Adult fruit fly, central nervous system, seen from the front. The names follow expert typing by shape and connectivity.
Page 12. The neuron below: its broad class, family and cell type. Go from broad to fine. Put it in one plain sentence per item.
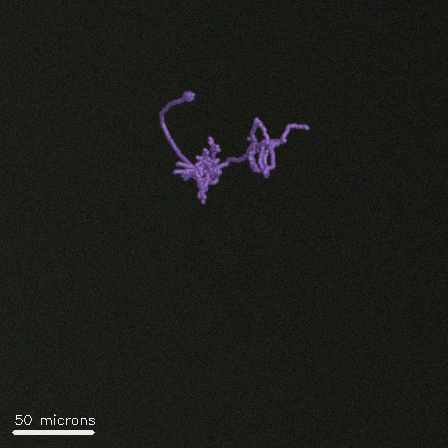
An ascending neuron of hemilineage 19B, type AN19B101.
